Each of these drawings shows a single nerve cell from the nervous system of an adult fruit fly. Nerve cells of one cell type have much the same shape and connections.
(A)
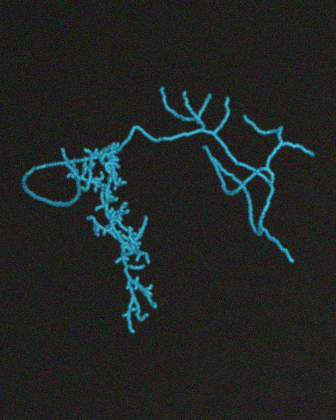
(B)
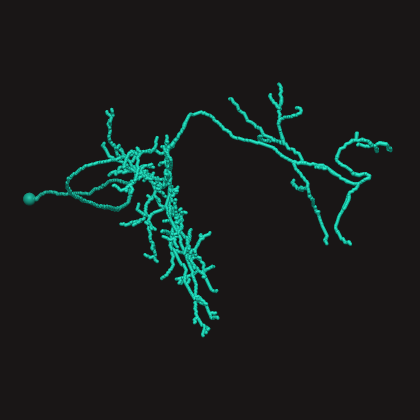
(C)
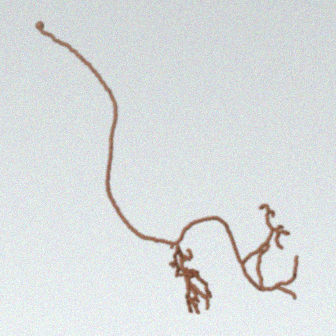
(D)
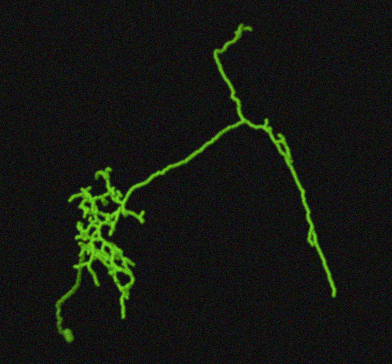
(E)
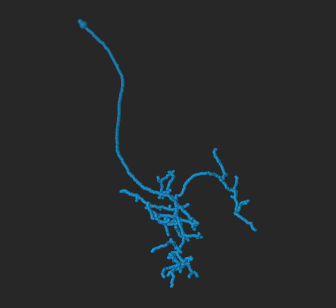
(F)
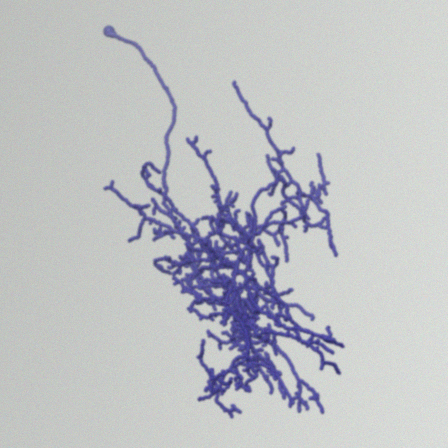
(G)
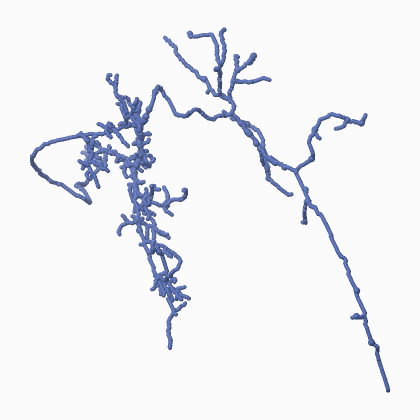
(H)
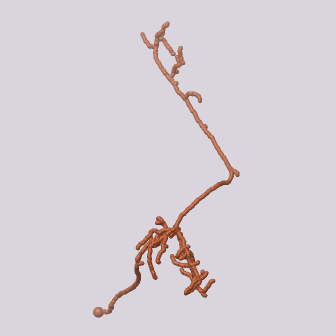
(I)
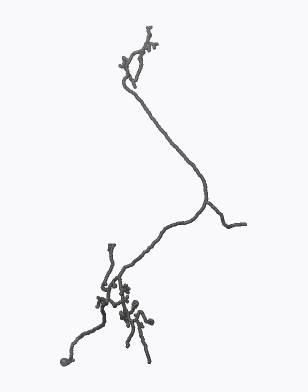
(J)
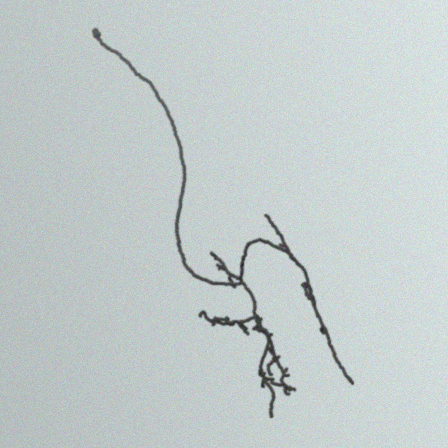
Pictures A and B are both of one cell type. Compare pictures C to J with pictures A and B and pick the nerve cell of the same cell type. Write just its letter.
G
